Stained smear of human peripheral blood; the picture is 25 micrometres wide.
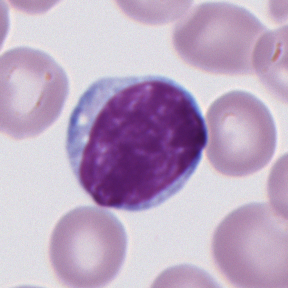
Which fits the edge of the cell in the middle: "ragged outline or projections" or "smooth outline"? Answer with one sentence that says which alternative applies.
The outline of the cell is smooth, not rough.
